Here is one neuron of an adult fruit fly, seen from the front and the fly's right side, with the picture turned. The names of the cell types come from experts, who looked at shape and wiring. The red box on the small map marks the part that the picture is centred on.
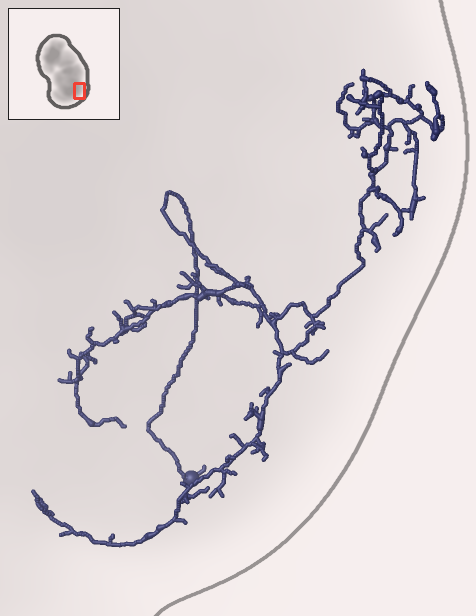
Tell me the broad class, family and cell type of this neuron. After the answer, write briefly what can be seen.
It is a central-brain intrinsic neuron. The family is hemilineage LHp2. Its cell type is LHPV6a9_b. The cell body is at the bottom of the picture. The picture shows dozens of branch ends.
